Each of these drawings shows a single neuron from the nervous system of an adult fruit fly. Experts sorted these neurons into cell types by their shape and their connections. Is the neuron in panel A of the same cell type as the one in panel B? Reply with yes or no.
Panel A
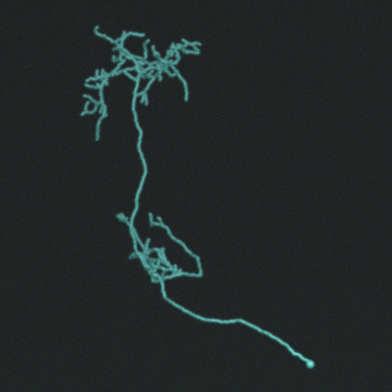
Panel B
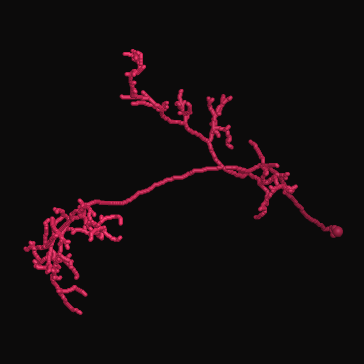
no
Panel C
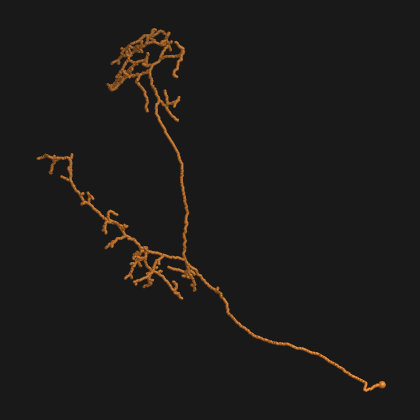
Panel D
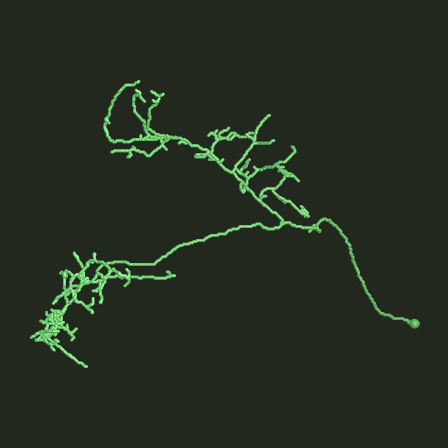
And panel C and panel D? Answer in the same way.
yes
